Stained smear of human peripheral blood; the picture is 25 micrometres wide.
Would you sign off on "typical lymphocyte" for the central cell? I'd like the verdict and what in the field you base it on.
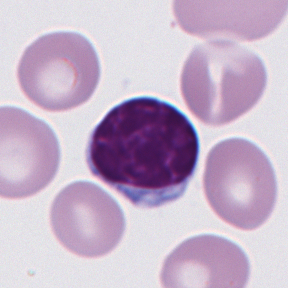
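Typical lymphocyte is a fitting name here; normoblast is not. The pale blue cytoplasm speaks against normoblast.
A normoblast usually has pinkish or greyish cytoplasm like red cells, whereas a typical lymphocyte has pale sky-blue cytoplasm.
The chromatin is dark purple and coarsely clumped.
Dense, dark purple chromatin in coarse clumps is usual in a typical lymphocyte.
The nucleus fills most of the cell, leaving scant cytoplasm, mostly a crescent along the lower edge.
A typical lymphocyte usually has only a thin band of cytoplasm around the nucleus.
The nucleus is round, about 9 by 8 micrometres, without indentation or lobes.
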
